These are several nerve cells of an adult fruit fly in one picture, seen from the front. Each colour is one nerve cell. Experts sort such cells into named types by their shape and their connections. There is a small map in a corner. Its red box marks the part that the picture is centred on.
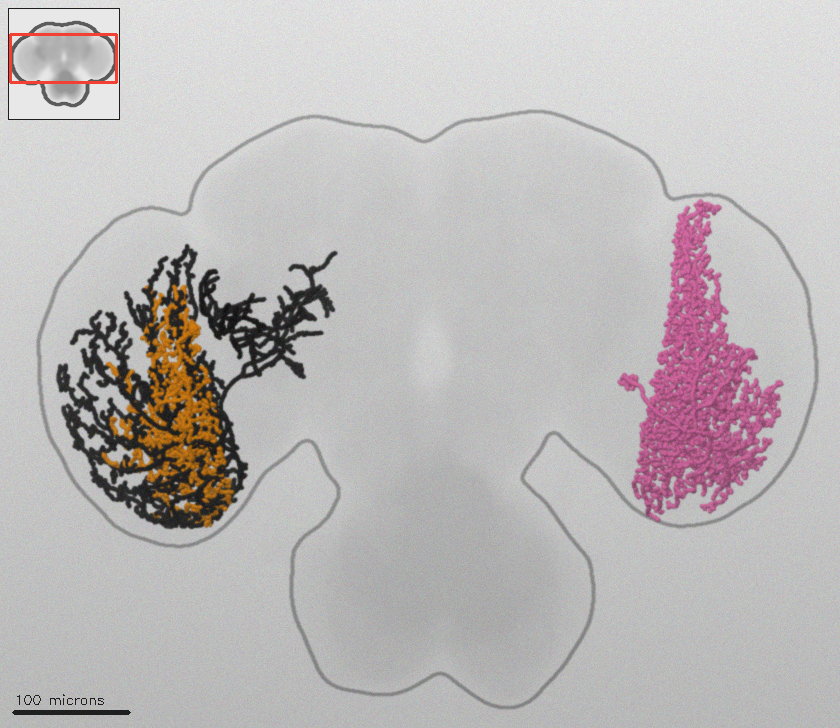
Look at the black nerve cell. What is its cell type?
MeVP51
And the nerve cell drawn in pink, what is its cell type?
Dm17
